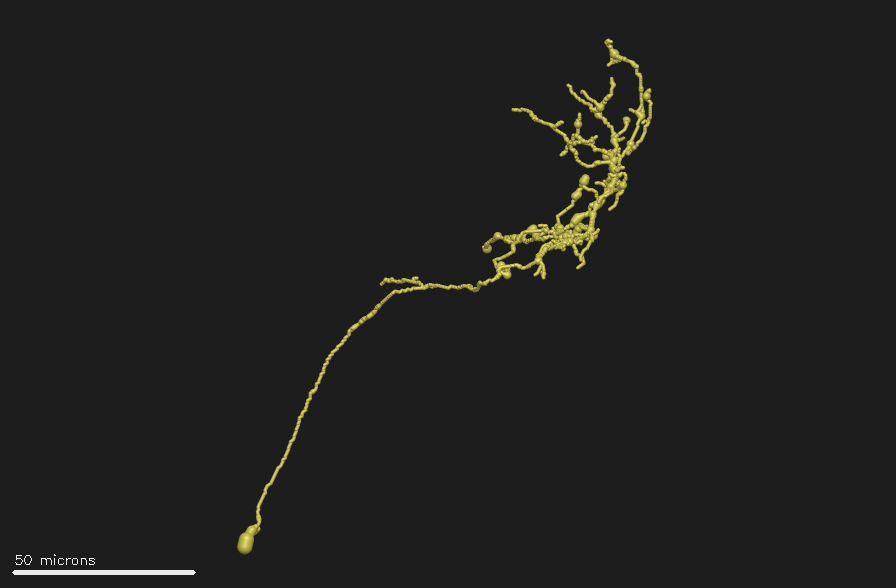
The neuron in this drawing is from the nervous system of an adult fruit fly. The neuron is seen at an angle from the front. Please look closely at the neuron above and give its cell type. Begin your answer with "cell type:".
cell type: CB3784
